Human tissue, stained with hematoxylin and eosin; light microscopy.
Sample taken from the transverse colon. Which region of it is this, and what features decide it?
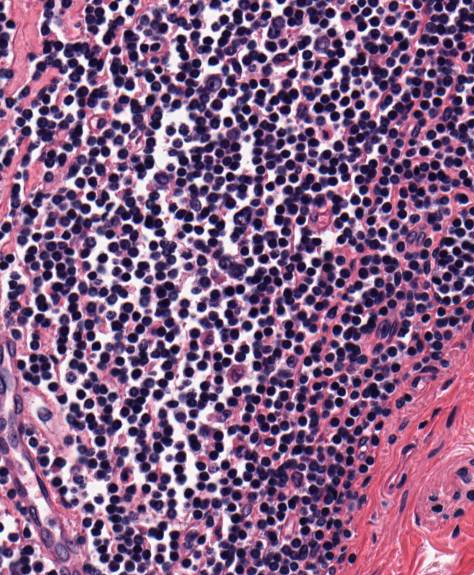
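That's lymphoid tissue. Most of the field is a dense, diffuse sheet of small lymphocytes: round dark nuclei, fairly even in size, very scant cytoplasm, no follicles or germinal centres.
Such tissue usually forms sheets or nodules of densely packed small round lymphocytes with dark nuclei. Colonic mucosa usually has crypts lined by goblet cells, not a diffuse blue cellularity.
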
